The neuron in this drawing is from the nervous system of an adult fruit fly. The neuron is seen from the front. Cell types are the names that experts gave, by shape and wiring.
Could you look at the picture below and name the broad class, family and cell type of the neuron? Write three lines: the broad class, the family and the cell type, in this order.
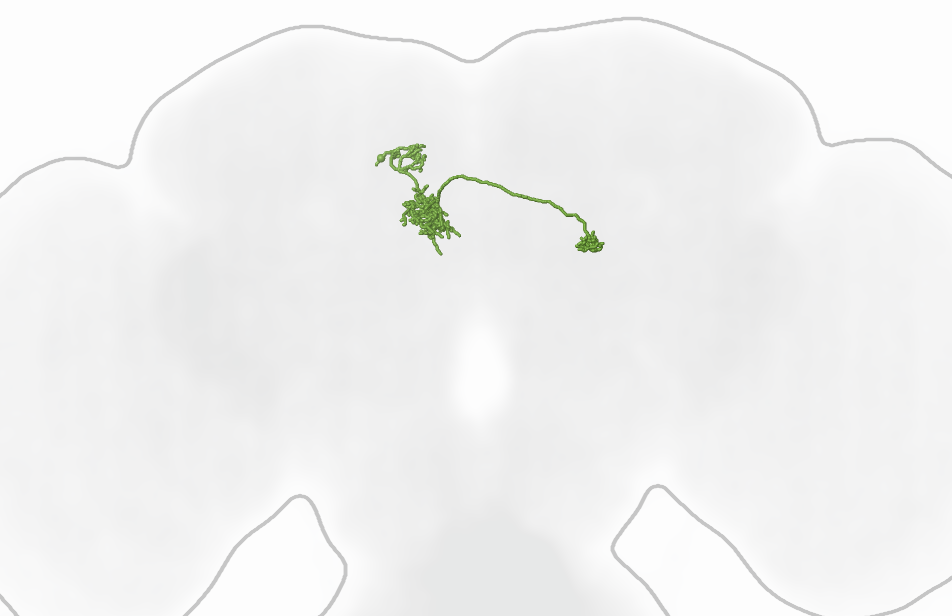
central-brain intrinsic neuron
class CX
PFR_b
